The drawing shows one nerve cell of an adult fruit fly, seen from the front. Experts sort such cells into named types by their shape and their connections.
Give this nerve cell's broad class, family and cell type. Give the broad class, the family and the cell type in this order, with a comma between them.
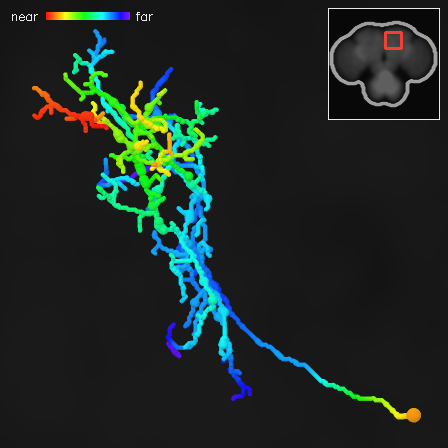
central-brain intrinsic neuron, hemilineage EBa1, CRE052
